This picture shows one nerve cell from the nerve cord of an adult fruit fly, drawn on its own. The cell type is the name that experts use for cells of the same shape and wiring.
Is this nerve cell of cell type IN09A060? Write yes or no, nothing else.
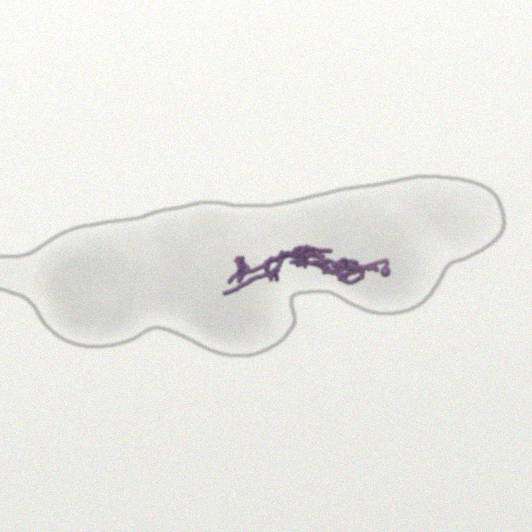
no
